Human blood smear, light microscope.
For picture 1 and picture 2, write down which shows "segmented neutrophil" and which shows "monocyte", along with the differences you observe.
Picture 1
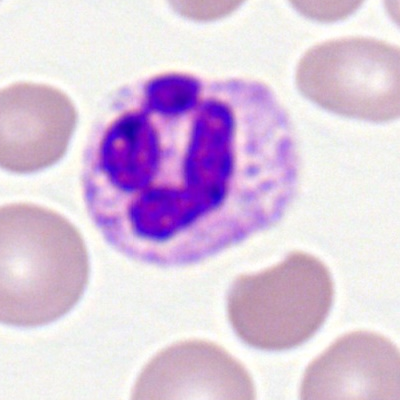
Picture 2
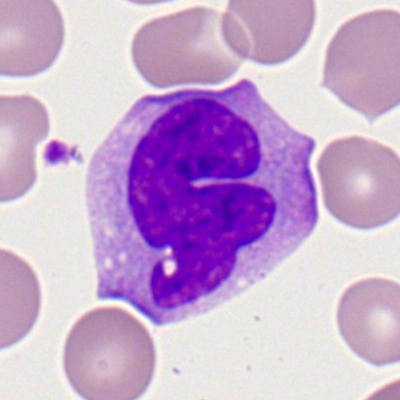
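That's a segmented neutrophil in picture 1, and a monocyte in picture 2. The big difference is the nucleus: in the segmented neutrophil it's split into about four separate lobes, ringed around a pale central area of the cell, whereas the monocyte's nucleus is folded into a curved shape by a deep cleft coming in from the right side.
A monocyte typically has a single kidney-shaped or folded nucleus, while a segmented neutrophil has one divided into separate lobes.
The chromatin differs too: dense and dark purple in the neutrophil, finely mottled and lacy in the monocyte, with no coarse dark clumps. Both have granules, though the neutrophil's are fine, small and violet-pink, scattered throughout, while the monocyte's are very fine, dust-like and pinkish. The monocyte also has a few small clear vacuoles in the lower left part of its cytoplasm.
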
